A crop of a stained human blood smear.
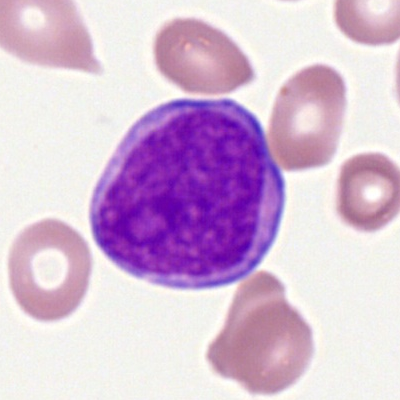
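Myeloblast, the cell in the middle of this stained blood smear: smooth, roundish outline, and purple, finely mottled chromatin with small lighter patches. You'll notice the cytoplasm is just a thin blue rim around the nucleus, a little wider on the right side.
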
